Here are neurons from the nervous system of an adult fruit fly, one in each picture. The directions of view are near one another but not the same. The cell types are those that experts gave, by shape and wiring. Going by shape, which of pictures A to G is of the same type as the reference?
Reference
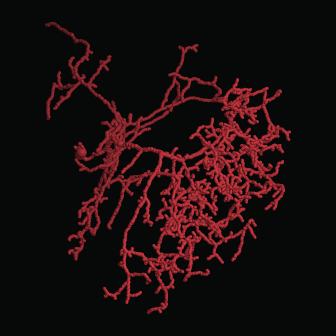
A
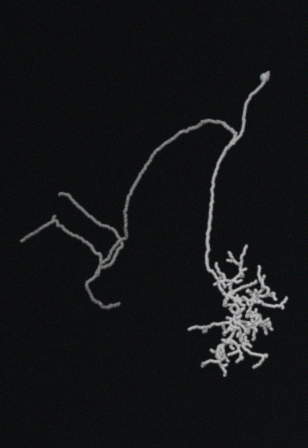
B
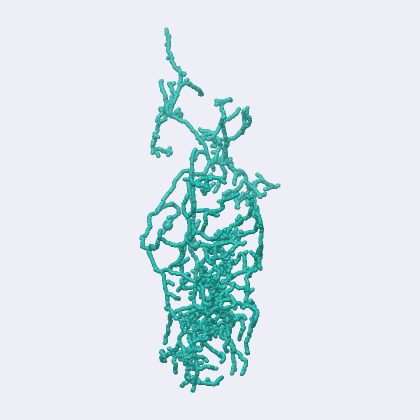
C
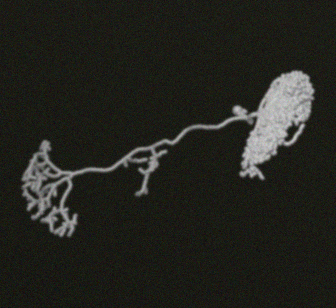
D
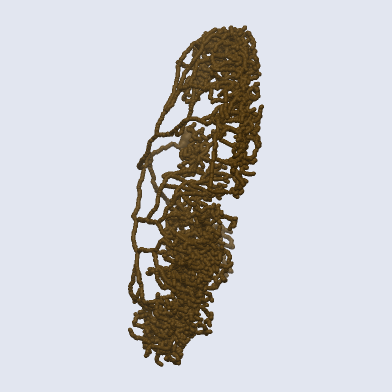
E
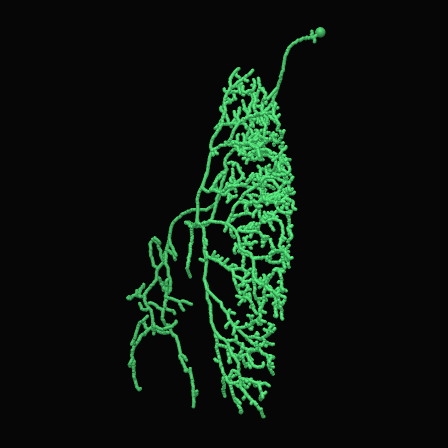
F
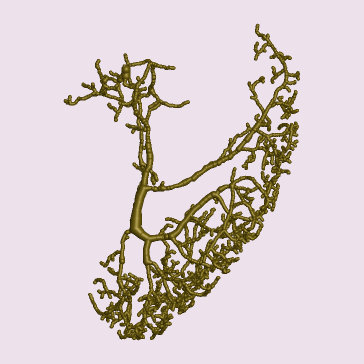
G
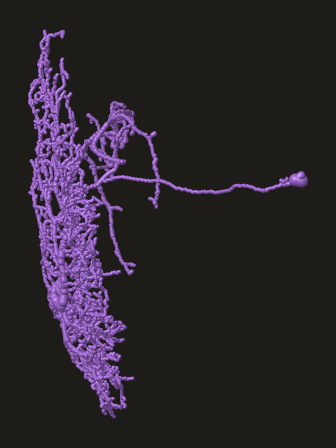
B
